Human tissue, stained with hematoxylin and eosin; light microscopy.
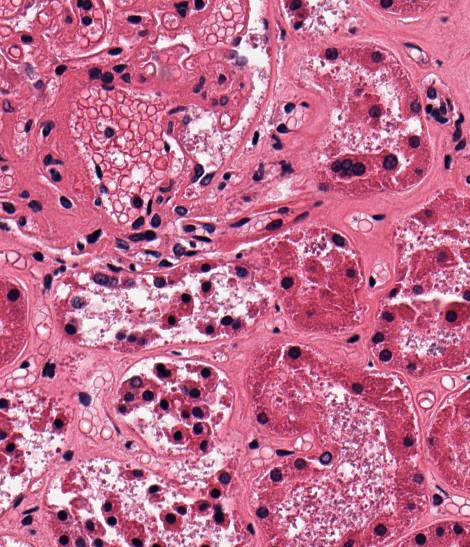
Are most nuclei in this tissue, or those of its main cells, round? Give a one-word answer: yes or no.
Yes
